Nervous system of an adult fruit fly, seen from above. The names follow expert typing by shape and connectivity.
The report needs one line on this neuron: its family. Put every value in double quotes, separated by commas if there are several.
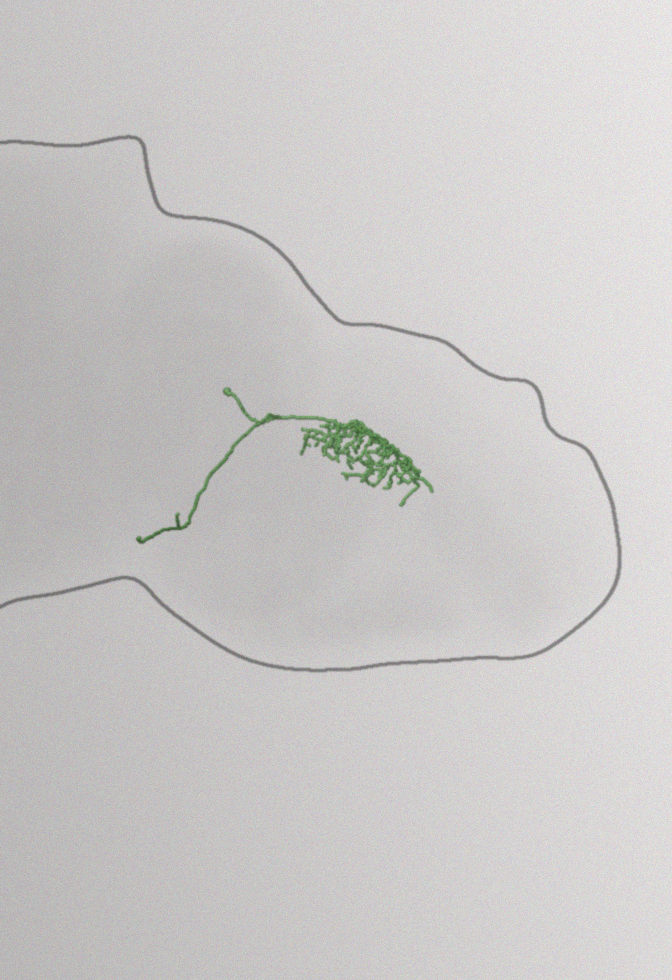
"MeVP"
